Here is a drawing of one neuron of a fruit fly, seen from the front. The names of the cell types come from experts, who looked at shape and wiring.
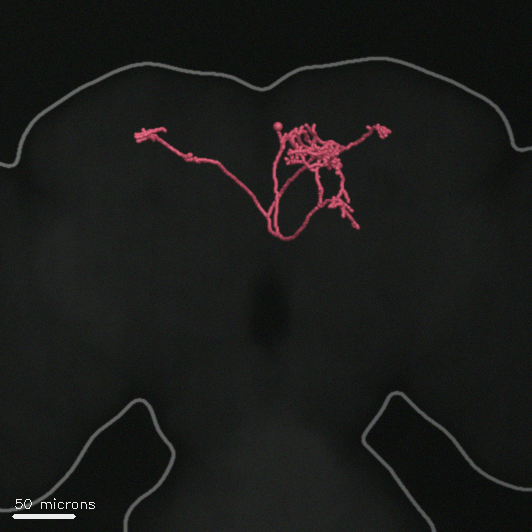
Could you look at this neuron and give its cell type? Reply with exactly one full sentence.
It is the cell type SMP477 to which this neuron belongs.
